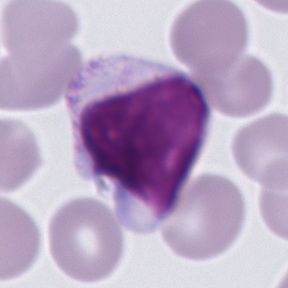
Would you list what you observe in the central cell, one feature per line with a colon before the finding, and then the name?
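Outline: irregular and angular, not round
Cytoplasm: very pale, just lightly tinted greyish-lilac
Granules: no coarse ones in the cytoplasm
Bulge: pale bluish cytoplasm pushing out at the bottom
Name: large granular lymphocyte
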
